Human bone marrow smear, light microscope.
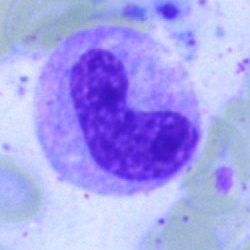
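Band neutrophil, the central cell in this stained human bone marrow smear. Notice how plentiful its cytoplasm is, and how pale lilac, with no vacuoles in it. In the nucleus the chromatin is clumped, darker patches separated by paler gaps, and however closely you look, you will see no nucleoli.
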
